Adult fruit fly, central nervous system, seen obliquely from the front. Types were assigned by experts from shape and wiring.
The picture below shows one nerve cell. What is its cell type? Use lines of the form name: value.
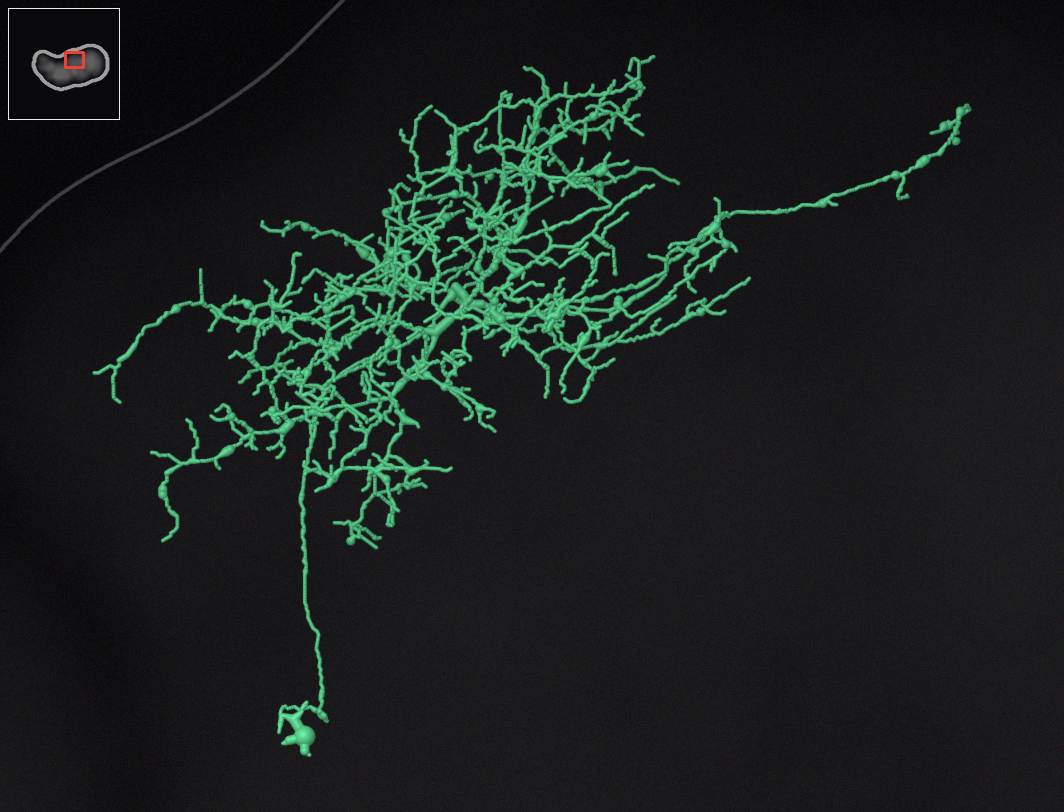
cell type: SLP112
